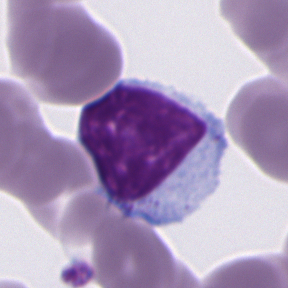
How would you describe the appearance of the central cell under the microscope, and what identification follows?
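Start with the nucleus: it's angular, roughly triangular, with fairly straight sides. Notice that it sits off-centre, toward the upper left of the cell. Its chromatin is dense and dark purple, in coarse clumps with small paler gaps between them. Now follow the cytoplasm to its outer edge, which is finely ruffled rather than smooth. This is a typical lymphocyte.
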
